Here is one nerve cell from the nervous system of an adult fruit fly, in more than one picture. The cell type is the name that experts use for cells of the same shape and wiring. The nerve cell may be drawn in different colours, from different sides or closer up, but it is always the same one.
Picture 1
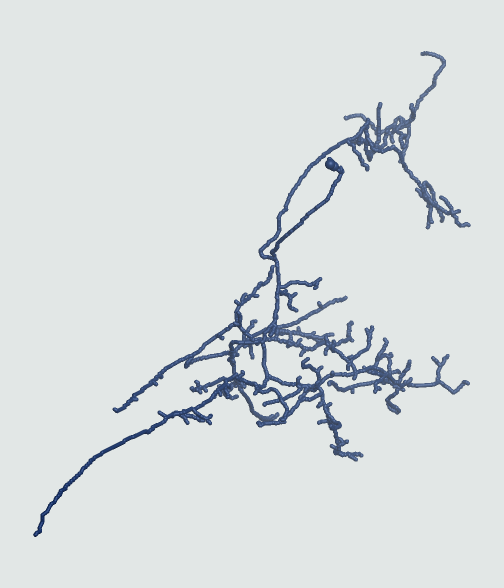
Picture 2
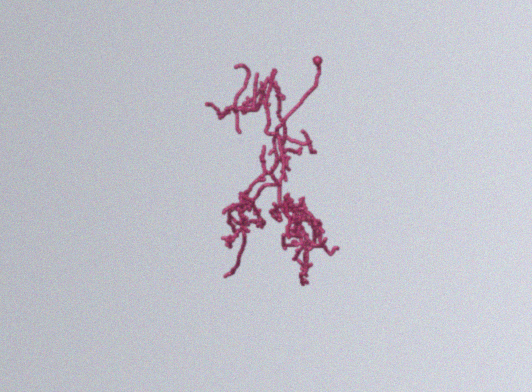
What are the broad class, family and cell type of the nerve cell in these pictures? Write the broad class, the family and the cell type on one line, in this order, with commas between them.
nerve-cord intrinsic neuron, hemilineage 23B, IN23B035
